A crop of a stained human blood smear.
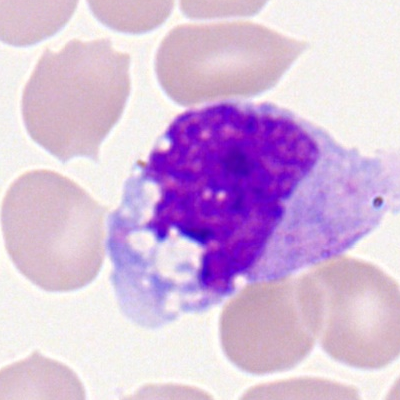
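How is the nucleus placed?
Single and unlobed, set toward the left.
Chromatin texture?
Coarse clumps with small pale gaps between them.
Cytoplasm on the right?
Only a fine pinkish dusting; no coarse granules.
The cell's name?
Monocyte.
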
